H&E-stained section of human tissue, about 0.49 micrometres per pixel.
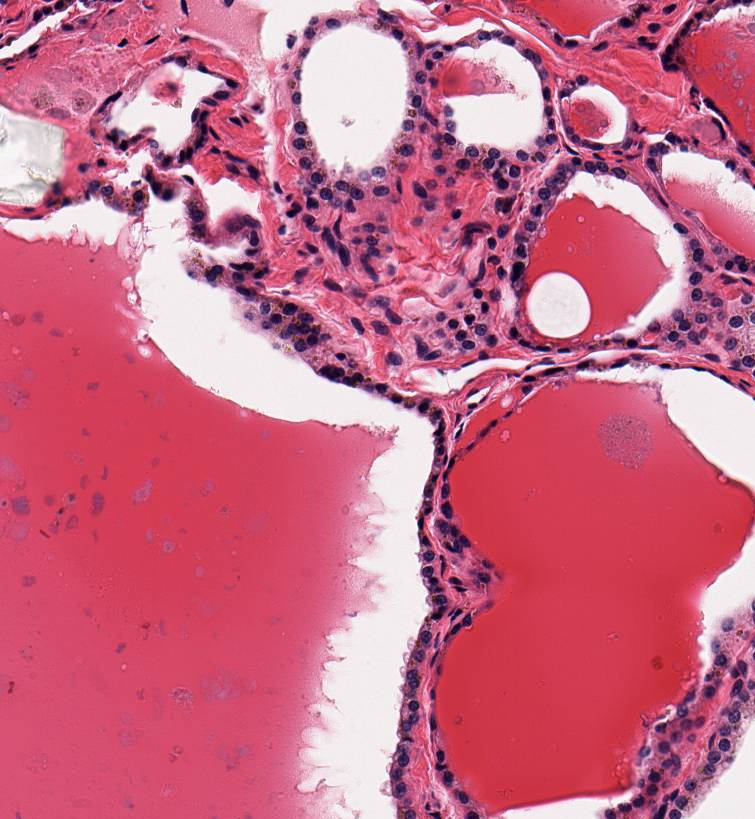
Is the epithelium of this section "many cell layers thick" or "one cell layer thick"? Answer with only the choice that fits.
One cell layer thick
